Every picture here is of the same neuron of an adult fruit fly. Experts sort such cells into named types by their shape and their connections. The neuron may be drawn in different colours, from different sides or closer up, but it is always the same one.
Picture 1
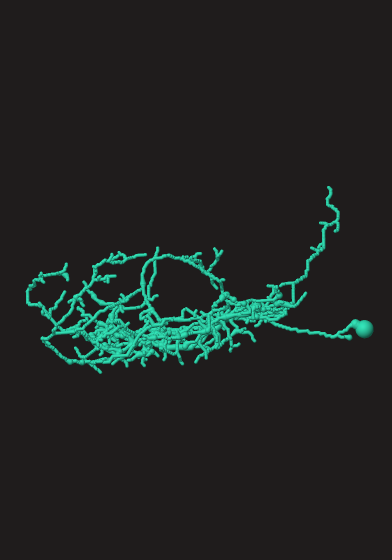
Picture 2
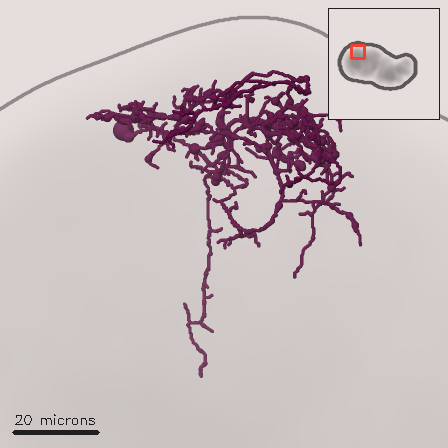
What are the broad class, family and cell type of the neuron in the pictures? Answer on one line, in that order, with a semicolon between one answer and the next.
central-brain intrinsic neuron; hemilineage SLPpl1; SLP257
